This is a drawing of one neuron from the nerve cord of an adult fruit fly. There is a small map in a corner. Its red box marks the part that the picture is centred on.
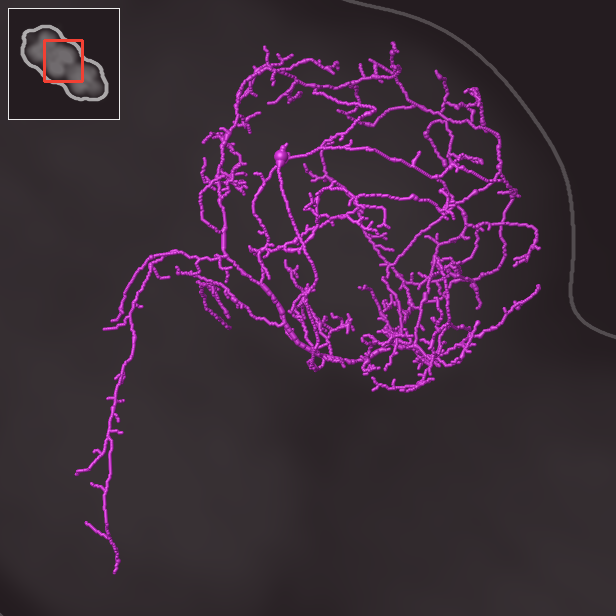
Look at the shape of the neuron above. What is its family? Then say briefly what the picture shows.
Its family is hemilineage 04B. It is a nerve-cord intrinsic neuron. More than a hundred branch ends can be seen. In this view it is about as wide as it is tall.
